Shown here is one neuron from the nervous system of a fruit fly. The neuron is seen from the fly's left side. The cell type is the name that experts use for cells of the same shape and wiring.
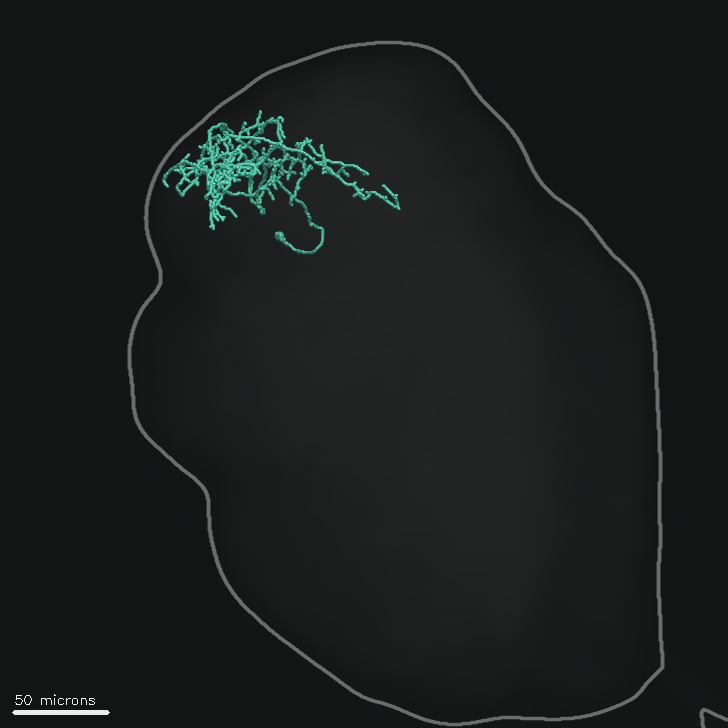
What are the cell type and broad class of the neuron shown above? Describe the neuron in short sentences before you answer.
By the scale bar it is about 130 microns wide in this view. In this view it is wider than it is tall. Its cell type is SMP039. This is a central-brain intrinsic neuron.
